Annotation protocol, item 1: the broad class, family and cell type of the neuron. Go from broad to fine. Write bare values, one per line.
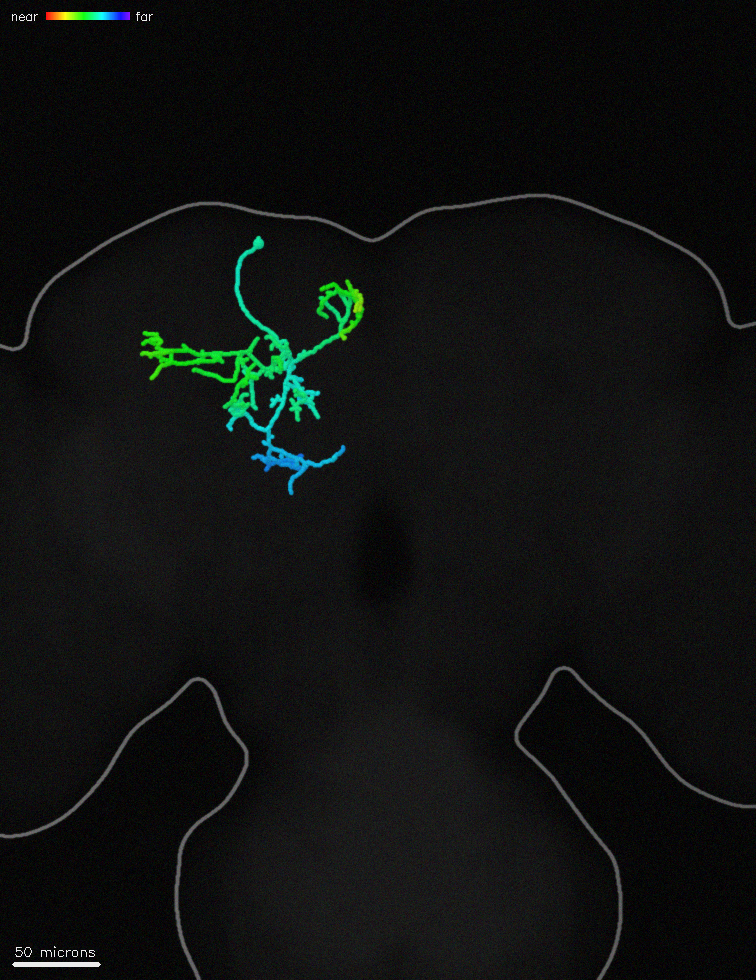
central-brain intrinsic neuron
hemilineage CLp1
CL160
